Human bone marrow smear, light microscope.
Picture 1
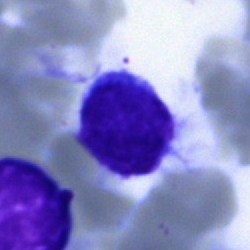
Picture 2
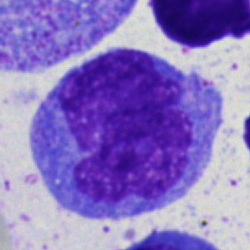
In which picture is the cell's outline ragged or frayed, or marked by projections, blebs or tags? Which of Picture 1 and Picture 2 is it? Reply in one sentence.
In picture 1, the cell has a rough edge rather than a smooth one.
